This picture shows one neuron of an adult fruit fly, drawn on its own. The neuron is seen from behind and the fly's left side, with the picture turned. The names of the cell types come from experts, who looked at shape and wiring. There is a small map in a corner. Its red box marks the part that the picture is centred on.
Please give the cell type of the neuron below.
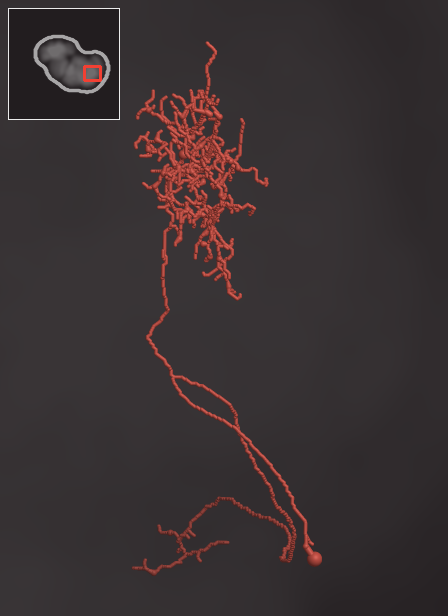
LC10b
